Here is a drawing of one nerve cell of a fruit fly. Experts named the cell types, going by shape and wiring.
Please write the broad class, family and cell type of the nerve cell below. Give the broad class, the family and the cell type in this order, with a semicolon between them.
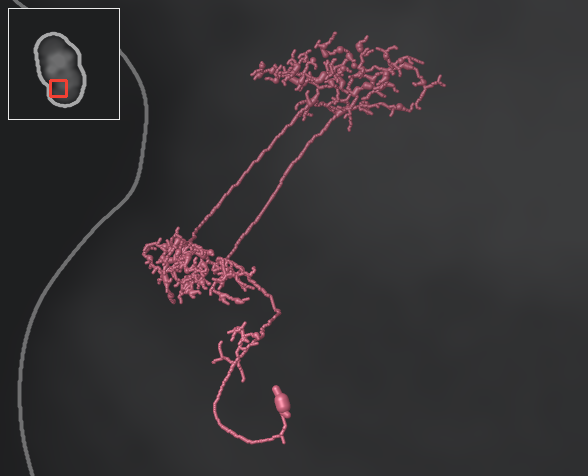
optic-lobe intrinsic neuron; TmY; TmY19a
